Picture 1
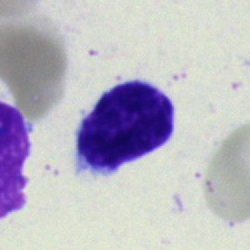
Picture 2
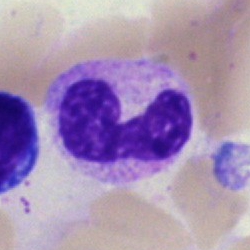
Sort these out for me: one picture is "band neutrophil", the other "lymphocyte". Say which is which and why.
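In picture 2 the central cell is a band neutrophil, whereas picture 1 shows a lymphocyte. The lymphocyte's nucleus is a single unlobed mass filling nearly the whole cell, leaving only a very scant rim of cytoplasm, seen as a small pale blue wisp at the lower left edge.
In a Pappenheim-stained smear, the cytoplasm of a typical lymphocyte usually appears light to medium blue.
The band neutrophil's nucleus, by contrast, is deeply indented from its upper side.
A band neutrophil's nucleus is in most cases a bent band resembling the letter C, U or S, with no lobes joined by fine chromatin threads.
Chromatin is dense and deep purple-blue in the lymphocyte and coarsely clumped in the band neutrophil; neither shows a distinct nucleolus.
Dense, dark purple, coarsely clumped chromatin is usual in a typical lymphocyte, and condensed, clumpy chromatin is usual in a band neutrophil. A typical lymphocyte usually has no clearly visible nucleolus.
In shape, the lymphocyte is oval, its long axis running from lower left to upper right, while the band neutrophil is roughly round with a smooth edge and no vacuoles in its cytoplasm. At the left edge of picture 2, the dark nucleus of another cell is cut off.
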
